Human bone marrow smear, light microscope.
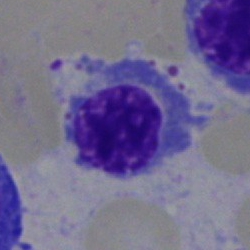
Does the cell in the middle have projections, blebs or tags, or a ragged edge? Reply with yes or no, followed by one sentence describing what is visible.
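Yes. The cell outline is irregular, with small knobby projections along its edge.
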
